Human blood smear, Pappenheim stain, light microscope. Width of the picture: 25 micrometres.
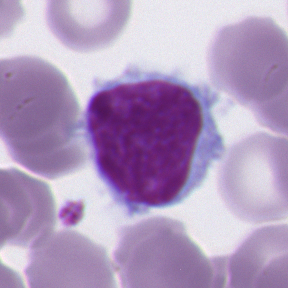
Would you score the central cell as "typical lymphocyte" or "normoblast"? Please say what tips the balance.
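I'd call this a typical lymphocyte.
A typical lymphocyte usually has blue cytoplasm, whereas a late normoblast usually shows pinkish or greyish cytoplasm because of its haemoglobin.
Here the cytoplasm is pale blue-grey, and the blue in it fits the lymphocyte. Beyond that, I note that the nucleus, about 11 micrometres across, fills most of the cell, its chromatin dense and dark purple, while the cytoplasm makes a rim wider on the right side than on the left.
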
